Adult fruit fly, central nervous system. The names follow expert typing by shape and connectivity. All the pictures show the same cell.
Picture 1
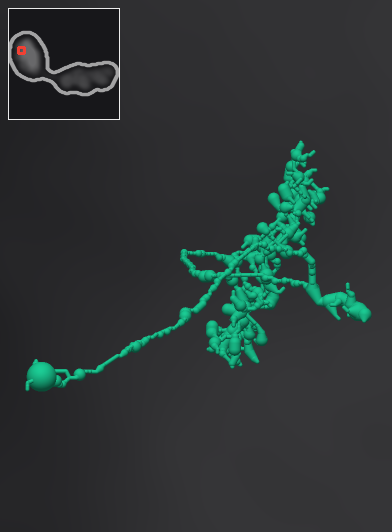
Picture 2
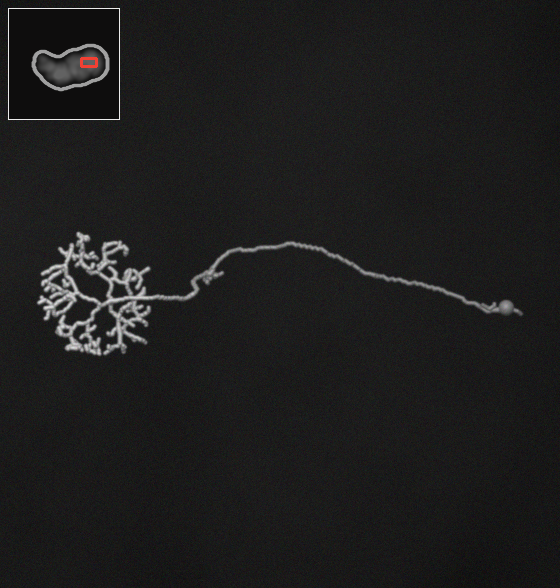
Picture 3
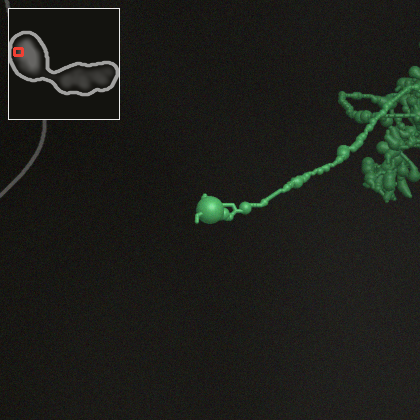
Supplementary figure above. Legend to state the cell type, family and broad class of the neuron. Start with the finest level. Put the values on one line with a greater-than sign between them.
ER3d_b > hemilineage EBa1 > central-brain intrinsic neuron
